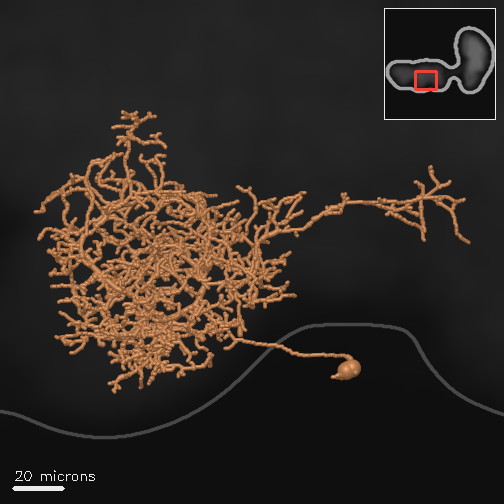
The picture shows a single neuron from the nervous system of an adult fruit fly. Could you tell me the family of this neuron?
hemilineage 08A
